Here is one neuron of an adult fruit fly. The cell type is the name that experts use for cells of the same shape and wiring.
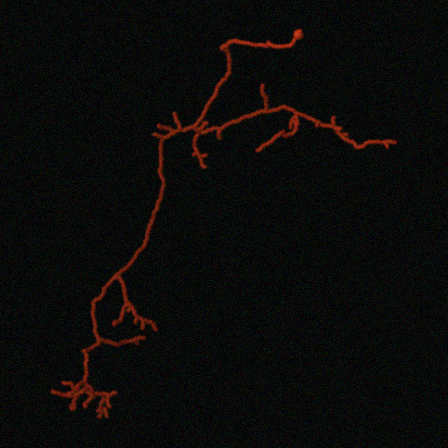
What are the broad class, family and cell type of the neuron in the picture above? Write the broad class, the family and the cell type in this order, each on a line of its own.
nerve-cord intrinsic neuron
hemilineage 09B
IN09B053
